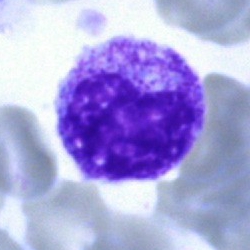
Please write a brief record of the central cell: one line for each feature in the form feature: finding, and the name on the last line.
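Outline: roughly round
Nucleus: fills most of the cell, set in its lower part
Chromatin: dark purple, coarsely clumped
Upper cytoplasm: speckled with purple granules
Cell: myelocyte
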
